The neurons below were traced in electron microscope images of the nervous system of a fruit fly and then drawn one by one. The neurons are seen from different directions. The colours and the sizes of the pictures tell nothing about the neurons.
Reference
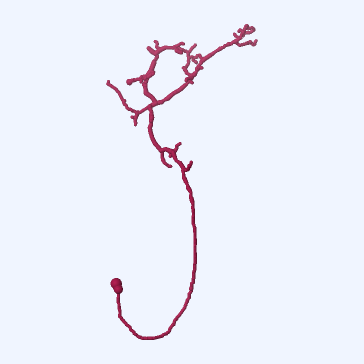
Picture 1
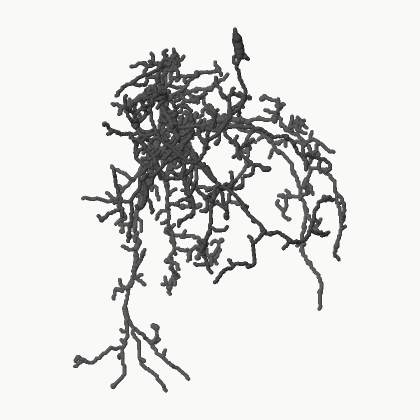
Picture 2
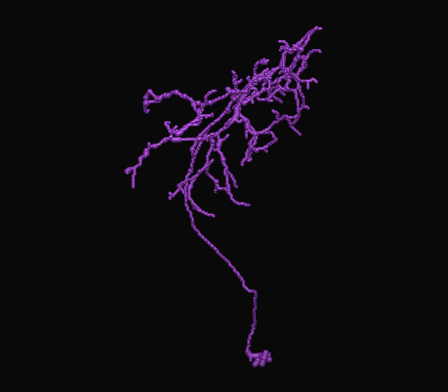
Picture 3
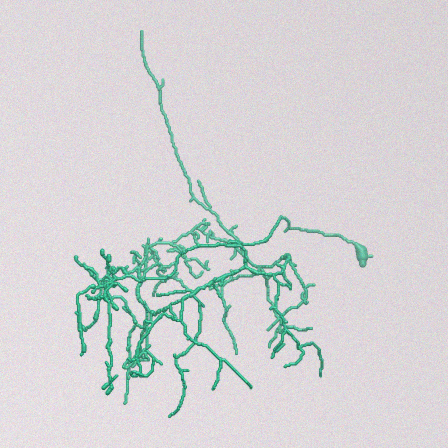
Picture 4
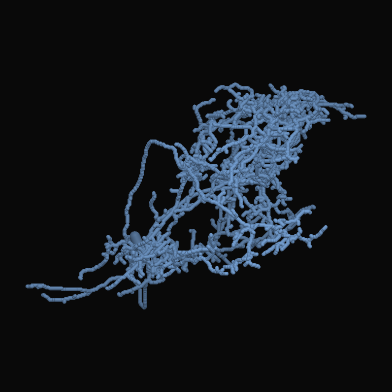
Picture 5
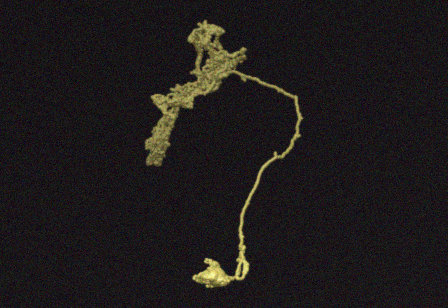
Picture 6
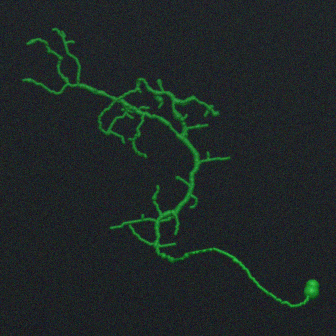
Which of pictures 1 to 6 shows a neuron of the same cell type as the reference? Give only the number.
6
